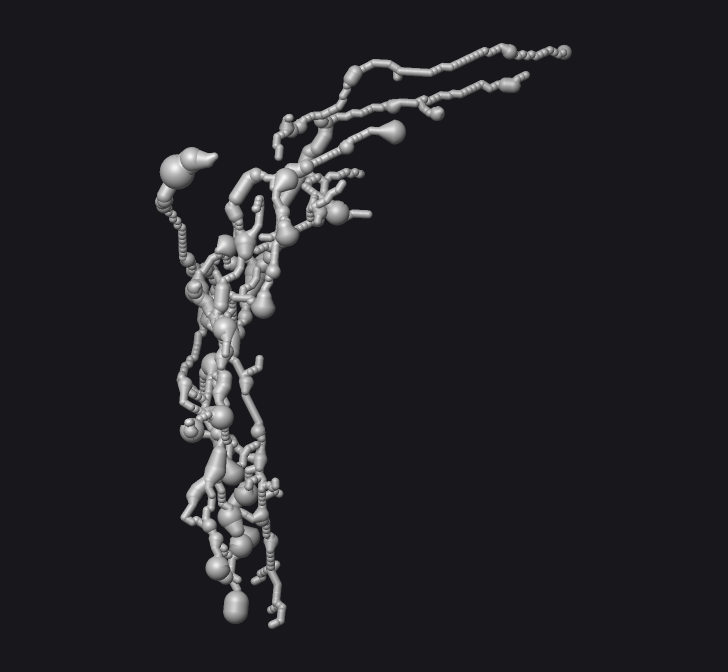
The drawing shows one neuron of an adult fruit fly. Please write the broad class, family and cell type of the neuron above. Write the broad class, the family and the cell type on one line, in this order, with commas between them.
central-brain intrinsic neuron, hemilineage SLPpm2, CB4133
